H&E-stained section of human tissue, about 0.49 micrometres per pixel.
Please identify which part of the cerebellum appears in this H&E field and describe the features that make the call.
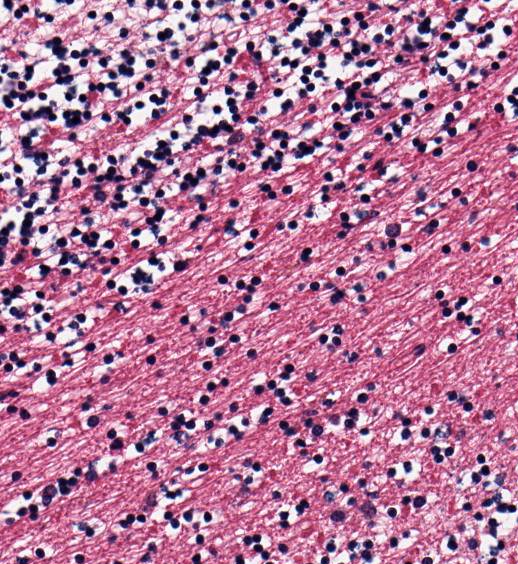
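Field: white matter. Pink fibrillary background streaks diagonally, lower left to upper right, fitting parallel fibre bundles. Many nuclei sit in clear, unstained spaces, not in visible pink cytoplasm. Middle band: nuclei loosely in rows along the fibre direction.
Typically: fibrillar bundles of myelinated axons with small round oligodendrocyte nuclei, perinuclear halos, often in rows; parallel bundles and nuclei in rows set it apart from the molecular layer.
Cells most crowded upper left.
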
